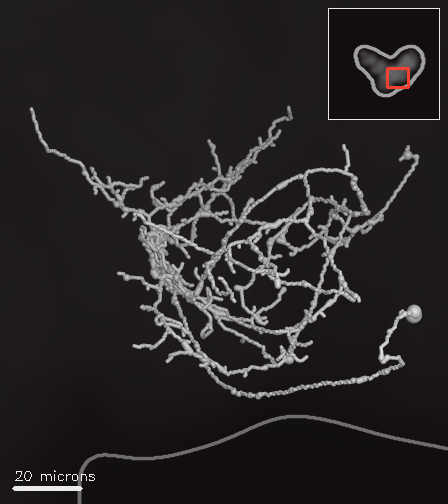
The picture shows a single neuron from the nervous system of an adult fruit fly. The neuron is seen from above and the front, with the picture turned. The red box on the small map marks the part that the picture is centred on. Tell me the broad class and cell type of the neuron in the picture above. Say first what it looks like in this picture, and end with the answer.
By the scale bar it is about 120 microns wide in this view. The picture shows dozens of branch ends. This is a central-brain intrinsic neuron. Its cell type is GNG464.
